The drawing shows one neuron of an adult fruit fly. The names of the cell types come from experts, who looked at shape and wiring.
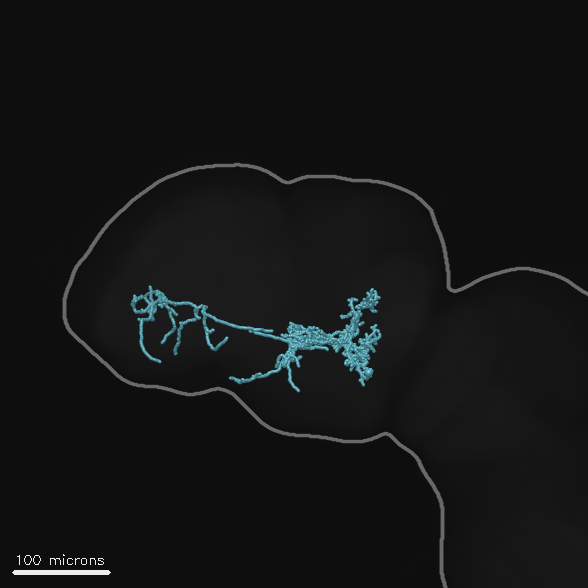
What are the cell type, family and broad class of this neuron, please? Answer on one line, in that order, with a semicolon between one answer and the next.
AVLP750m; hemilineage SLPal2; central-brain intrinsic neuron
